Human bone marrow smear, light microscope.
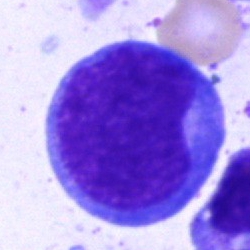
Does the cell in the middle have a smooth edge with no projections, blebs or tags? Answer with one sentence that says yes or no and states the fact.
Yes, neither ragged parts nor projections, blebs or tags mark the edge of the cell.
